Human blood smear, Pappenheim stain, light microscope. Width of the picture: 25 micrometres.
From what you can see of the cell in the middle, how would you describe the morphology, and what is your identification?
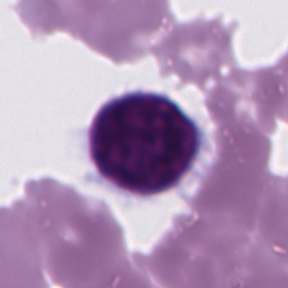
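The nucleus takes up almost the whole cell, so there is at most a barely visible rim of cytoplasm around it. Looking closer, its chromatin is dark purple and coarsely clumped. I can find no granules anywhere in the cell, and no vacuoles either. This is a hairy cell.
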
